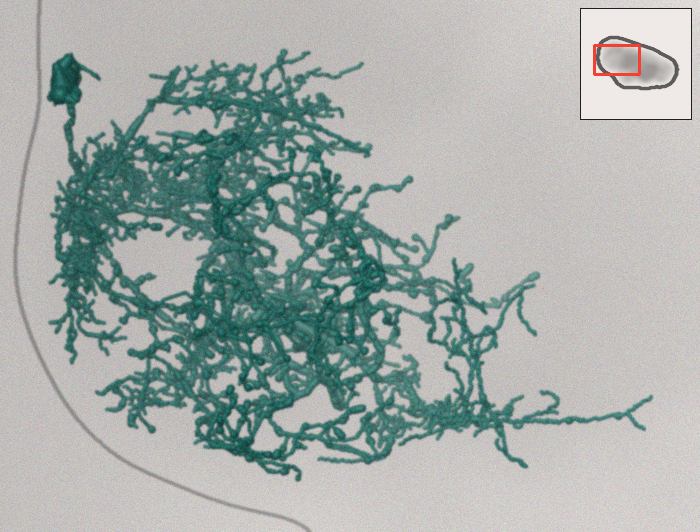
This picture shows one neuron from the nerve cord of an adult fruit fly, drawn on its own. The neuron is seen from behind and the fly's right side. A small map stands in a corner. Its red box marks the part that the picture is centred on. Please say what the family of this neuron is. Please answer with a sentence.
The family is hemilineage 09A.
